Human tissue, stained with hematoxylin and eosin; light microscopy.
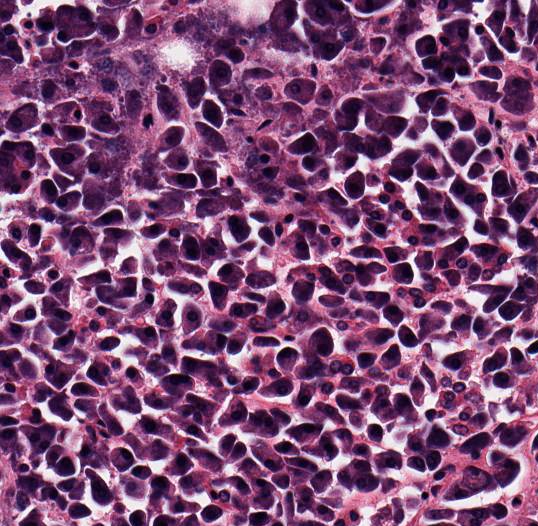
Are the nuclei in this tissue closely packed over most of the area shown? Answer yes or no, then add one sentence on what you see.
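Yes. The cells form a diffuse solid sheet across the whole field, without glands or other organized units.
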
